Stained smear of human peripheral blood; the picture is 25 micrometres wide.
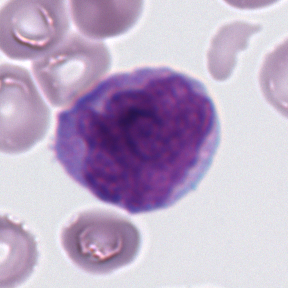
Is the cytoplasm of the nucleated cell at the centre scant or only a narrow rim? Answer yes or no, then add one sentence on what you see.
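Yes. The nucleus fills most of the cell.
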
